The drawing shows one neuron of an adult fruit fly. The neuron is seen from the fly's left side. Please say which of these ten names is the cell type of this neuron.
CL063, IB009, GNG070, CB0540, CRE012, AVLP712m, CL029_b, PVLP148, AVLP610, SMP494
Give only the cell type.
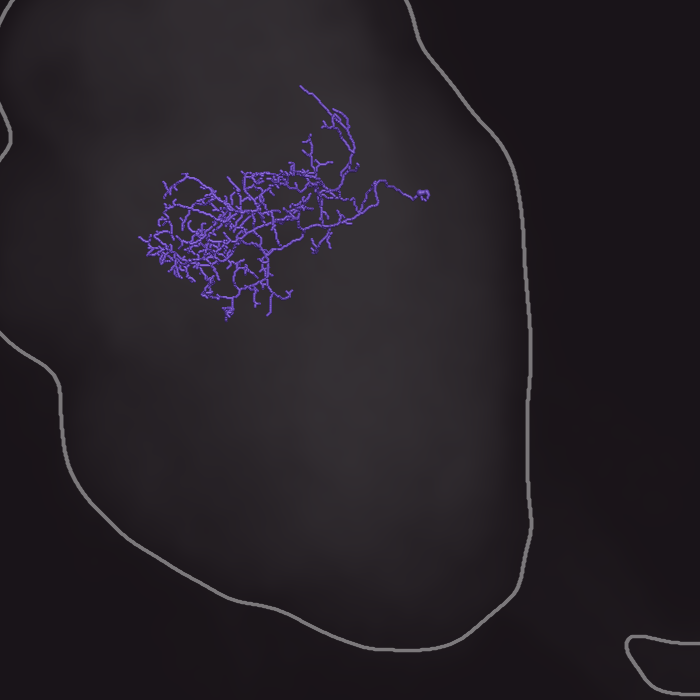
PVLP148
